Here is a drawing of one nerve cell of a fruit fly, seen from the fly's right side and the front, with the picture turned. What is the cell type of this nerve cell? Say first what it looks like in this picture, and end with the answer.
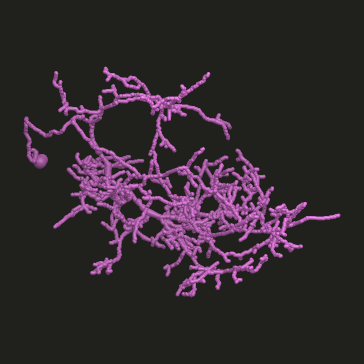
The cell body can be seen on the left of the picture. Dozens of branch ends can be seen. It is a central-brain intrinsic neuron. It is of cell type PS234.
